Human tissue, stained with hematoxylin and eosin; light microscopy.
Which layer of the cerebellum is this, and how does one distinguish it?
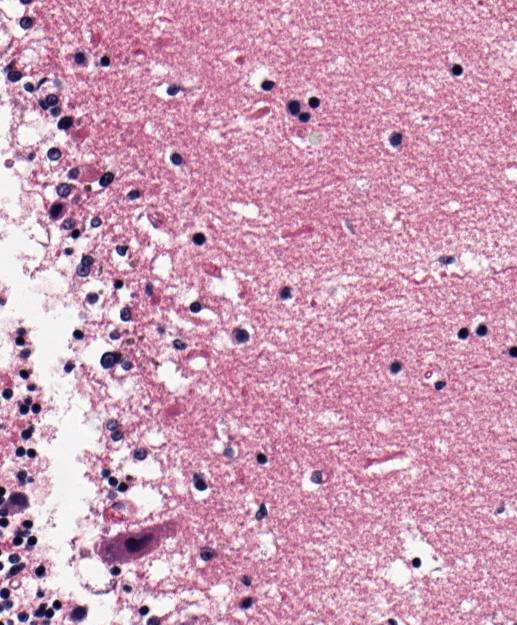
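First, the name: molecular layer. Second, the ground: pale pink, finely fibrillary neuropil fills most of the field to the right, with sparse small, round, dark nuclei, many sitting in a clear halo.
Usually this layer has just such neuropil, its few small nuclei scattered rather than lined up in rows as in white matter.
Third, the edge: densely packed small dark nuclei form a band along the left side, with one large neuron with abundant purple cytoplasm at the lower left where that band meets the neuropil.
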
